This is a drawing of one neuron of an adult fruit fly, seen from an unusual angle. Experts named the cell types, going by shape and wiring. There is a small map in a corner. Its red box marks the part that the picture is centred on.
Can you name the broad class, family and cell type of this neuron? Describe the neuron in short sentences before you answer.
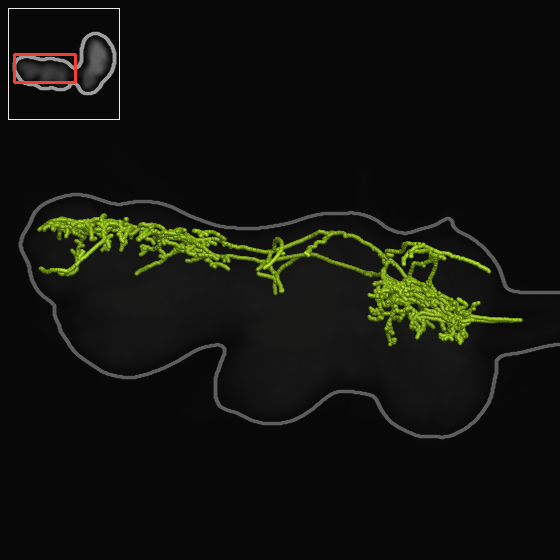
The picture shows dozens of branch ends. In this view it is more than twice as wide as it is tall. It is a nerve-cord intrinsic neuron. Its family is hemilineage 00A. It is of cell type INXXX034.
